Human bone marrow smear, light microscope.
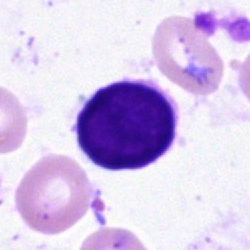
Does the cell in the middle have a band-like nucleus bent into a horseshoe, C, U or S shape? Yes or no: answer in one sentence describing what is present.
No, there is a compact round or oval nucleus rather than a bent band.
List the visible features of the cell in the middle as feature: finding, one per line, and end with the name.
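Chromatin: dense, dark purple throughout
Nucleoli: none visible
Cytoplasm: scant, at most a thin rim at the nuclear edge
Granules: none seen
Name: lymphocyte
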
